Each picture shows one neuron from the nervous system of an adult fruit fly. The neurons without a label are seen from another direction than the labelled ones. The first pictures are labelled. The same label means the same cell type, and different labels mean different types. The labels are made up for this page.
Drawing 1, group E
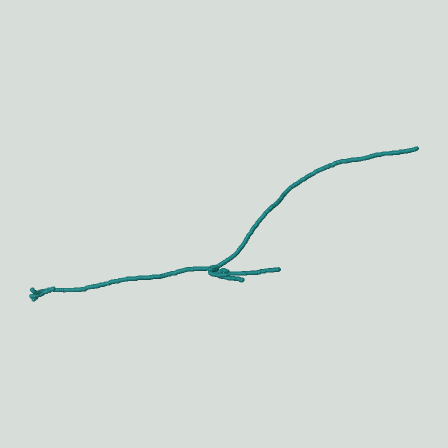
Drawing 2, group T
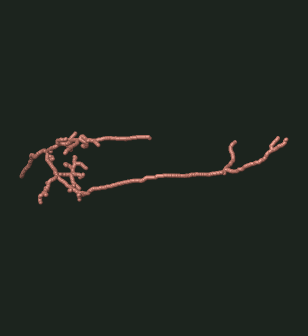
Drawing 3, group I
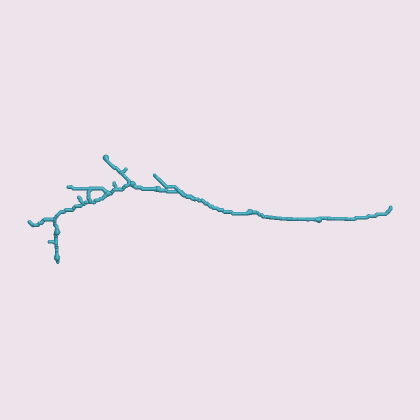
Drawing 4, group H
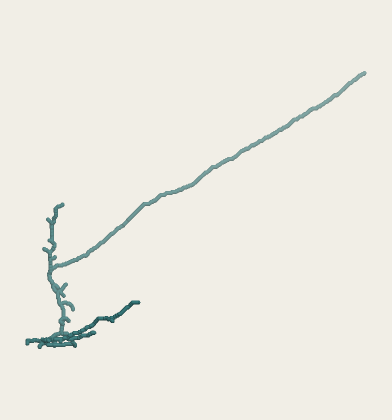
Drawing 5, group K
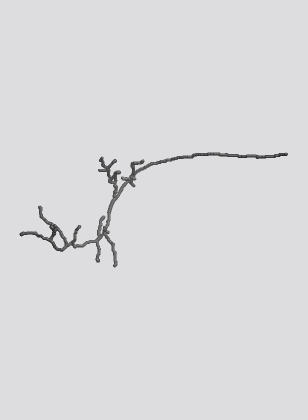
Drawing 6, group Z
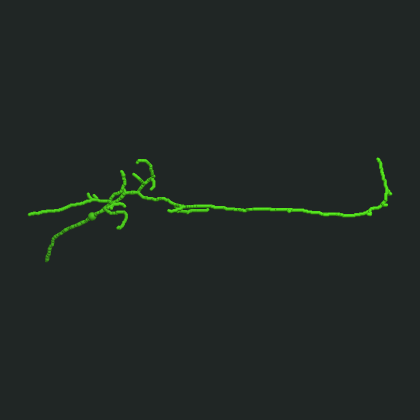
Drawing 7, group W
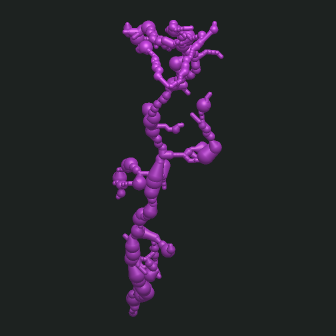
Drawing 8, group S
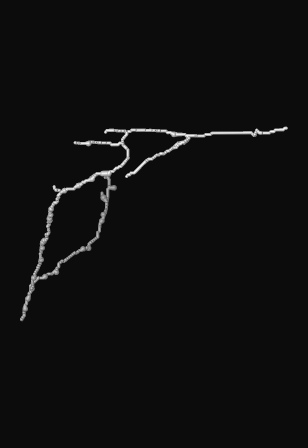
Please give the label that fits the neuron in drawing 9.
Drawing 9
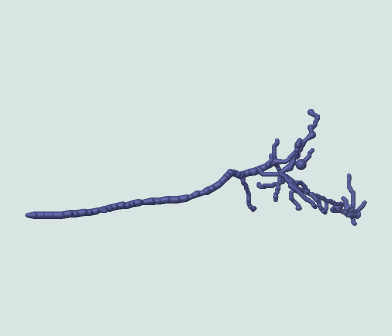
group Z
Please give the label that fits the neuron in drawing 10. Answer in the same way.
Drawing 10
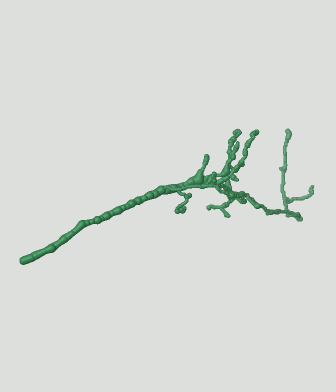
group Z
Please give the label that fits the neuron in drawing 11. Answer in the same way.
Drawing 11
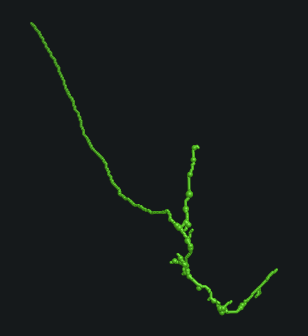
group H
